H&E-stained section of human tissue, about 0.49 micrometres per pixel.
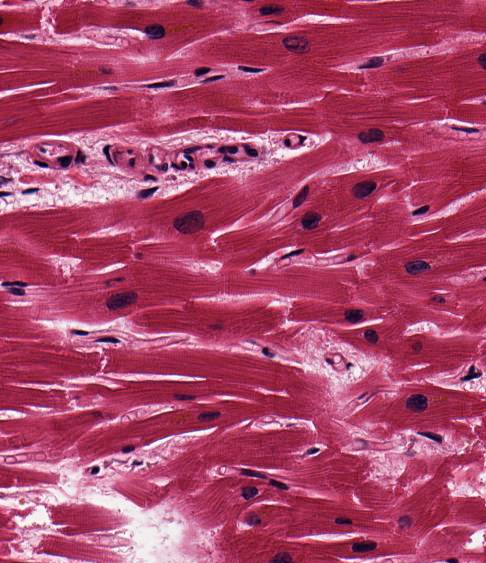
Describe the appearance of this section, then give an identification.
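Notice how the muscle fibres branch and join their neighbours. In their pink cytoplasm you can make out fine cross-striations. Some central muscle nuclei have a small pale clear zone of cytoplasm around them. In the narrow spaces between fibres lie thin, dark, elongated interstitial cell nuclei. This section is from the left ventricle of the heart.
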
